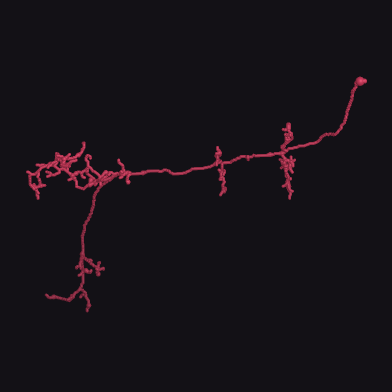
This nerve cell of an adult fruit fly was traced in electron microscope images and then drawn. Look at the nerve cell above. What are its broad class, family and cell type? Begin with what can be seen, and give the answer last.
The cell body can be seen at the upper right of the picture. In this view it is wider than it is tall. It is an optic-lobe intrinsic neuron. Its family is TmY. The cell type is TmY4.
